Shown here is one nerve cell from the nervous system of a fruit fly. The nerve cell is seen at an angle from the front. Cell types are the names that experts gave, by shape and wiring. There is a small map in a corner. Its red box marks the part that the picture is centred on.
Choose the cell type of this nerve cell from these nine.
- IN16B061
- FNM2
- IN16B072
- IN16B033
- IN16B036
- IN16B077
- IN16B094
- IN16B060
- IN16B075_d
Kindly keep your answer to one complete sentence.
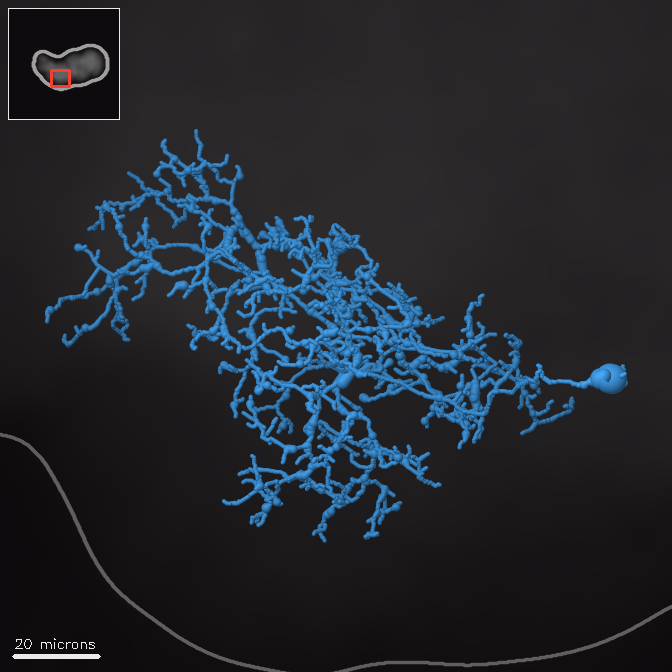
The nerve cell is of cell type IN16B036.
